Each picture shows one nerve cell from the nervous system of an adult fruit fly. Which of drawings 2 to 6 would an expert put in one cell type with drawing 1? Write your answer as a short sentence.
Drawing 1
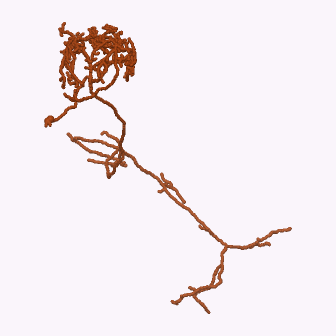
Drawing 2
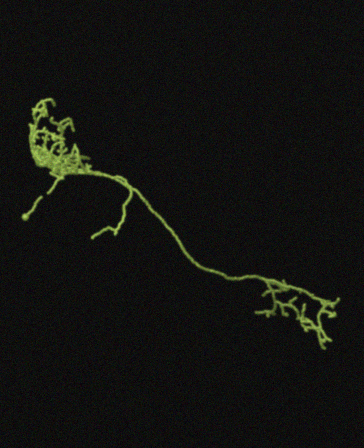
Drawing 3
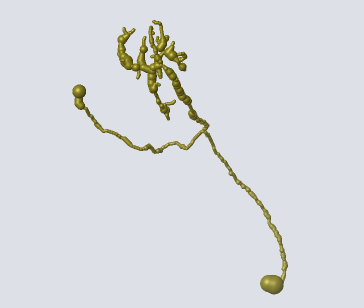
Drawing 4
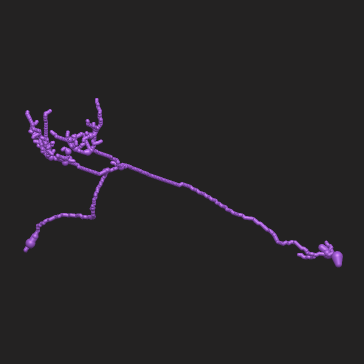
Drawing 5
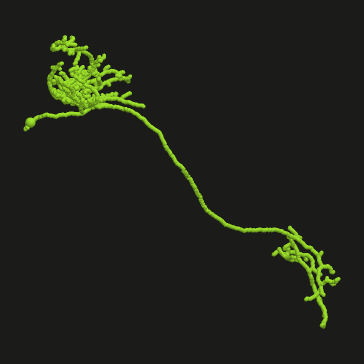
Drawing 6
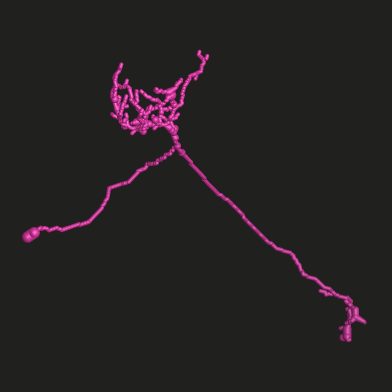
Drawing 2 and drawing 5 are of the same cell type.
